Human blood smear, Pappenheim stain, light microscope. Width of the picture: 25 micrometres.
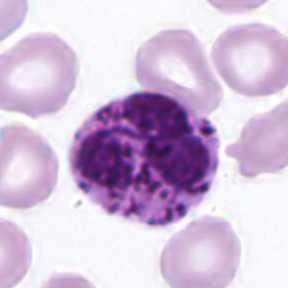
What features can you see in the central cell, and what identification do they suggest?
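This cell measures about 13 micrometres across. Its deep purple nuclear lobes fill most of the cell, and coarse, dark purple-black granules lie in the cytoplasm, some also lying over the nucleus. Between the granules the cytoplasm is pale pinkish-lilac. The cell is a basophil.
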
